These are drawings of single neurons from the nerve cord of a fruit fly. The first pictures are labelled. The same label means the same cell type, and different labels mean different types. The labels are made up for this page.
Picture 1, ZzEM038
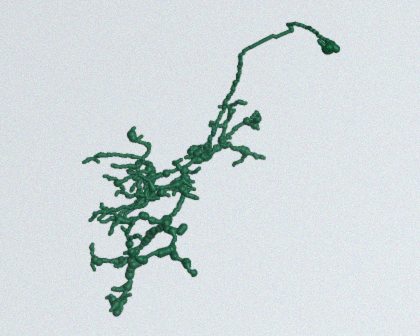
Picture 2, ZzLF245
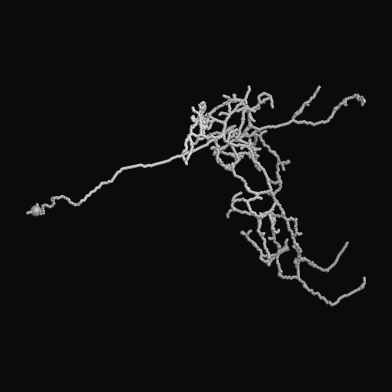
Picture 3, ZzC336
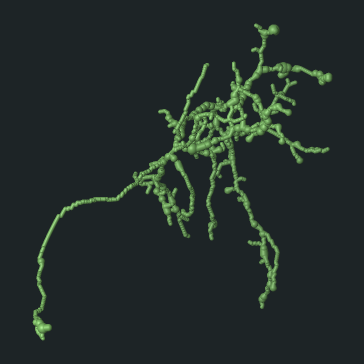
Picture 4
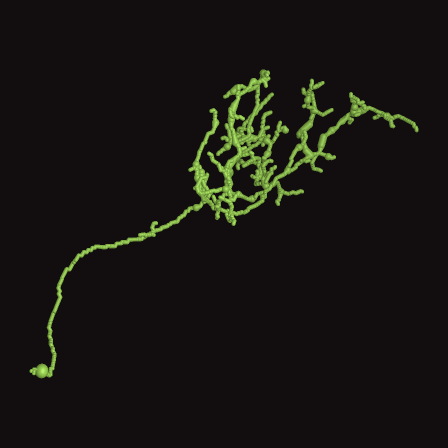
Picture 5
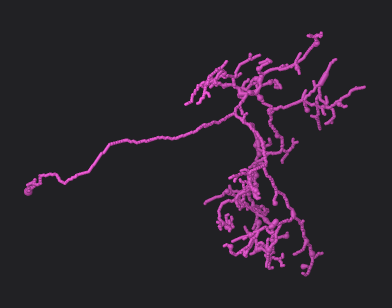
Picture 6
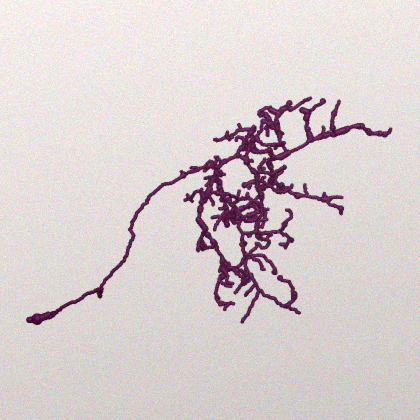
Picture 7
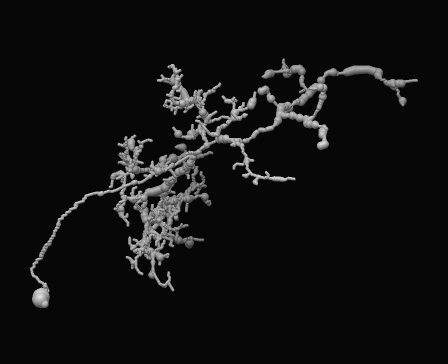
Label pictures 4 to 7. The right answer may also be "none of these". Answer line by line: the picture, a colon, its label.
4: ZzLF245
5: ZzLF245
6: ZzEM038
7: ZzEM038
